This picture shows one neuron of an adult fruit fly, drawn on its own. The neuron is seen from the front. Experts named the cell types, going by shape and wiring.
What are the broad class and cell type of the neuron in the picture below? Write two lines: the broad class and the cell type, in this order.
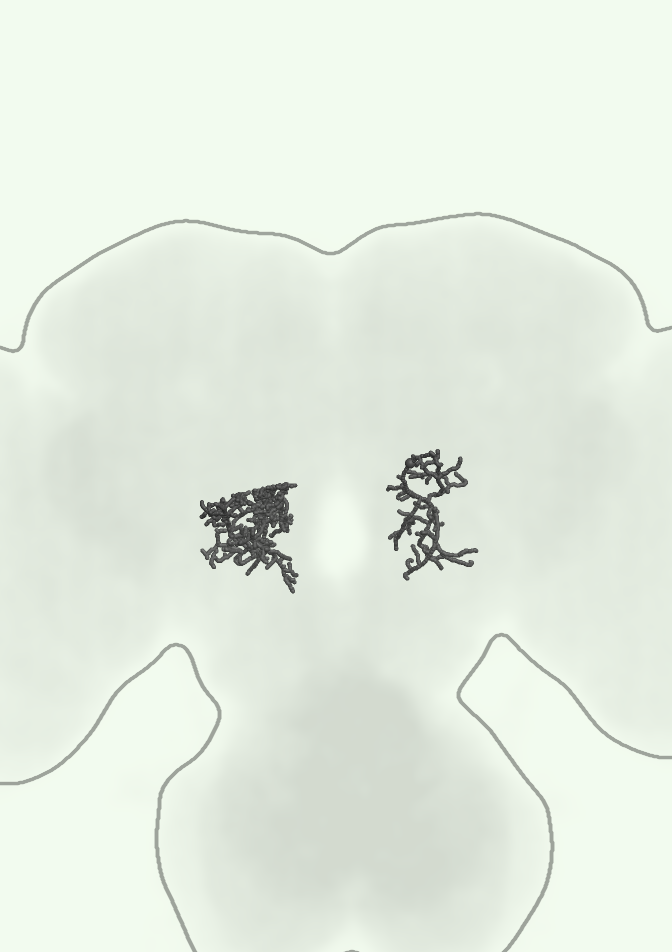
central-brain intrinsic neuron
LAL084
